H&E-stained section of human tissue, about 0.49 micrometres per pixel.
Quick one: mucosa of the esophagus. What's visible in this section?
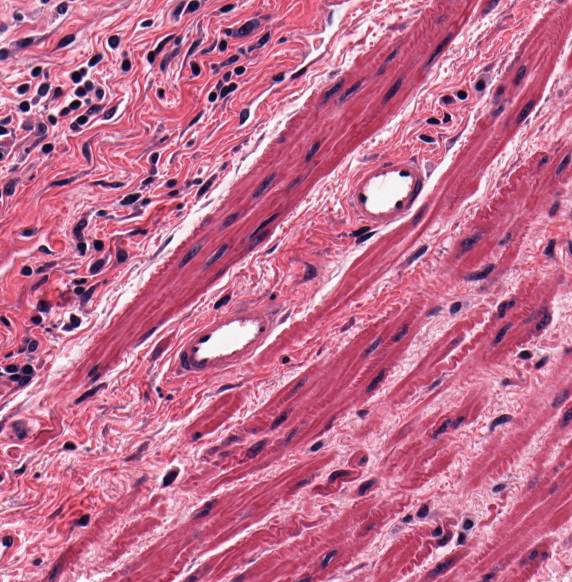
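Nuclei within the muscle bundles are elongated and lie along the long axis of the fibres. The cytoplasm of the bundles stains a deep, even pink. In the stroma between bundles near the centre of the field lie two small thin-walled vessels with empty round to oval lumina. No epithelium is present anywhere in the field.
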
